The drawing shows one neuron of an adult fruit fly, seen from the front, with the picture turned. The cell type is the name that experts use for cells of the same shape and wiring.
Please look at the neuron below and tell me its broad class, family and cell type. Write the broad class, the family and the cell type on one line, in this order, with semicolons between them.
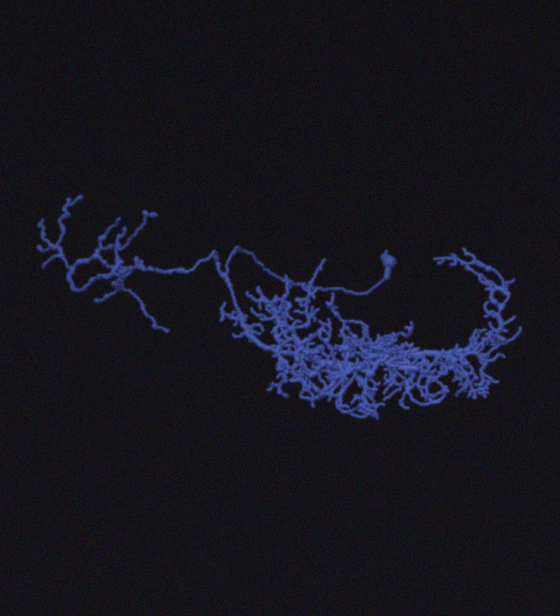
nerve-cord intrinsic neuron; hemilineage 23B; IN23B006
